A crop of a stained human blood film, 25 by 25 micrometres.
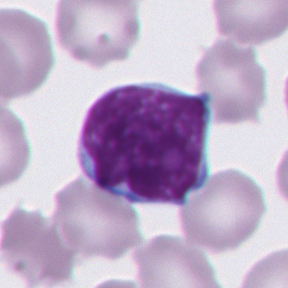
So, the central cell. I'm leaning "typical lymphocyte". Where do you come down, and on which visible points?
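Look first at the cytoplasm: there are no granules in it at all.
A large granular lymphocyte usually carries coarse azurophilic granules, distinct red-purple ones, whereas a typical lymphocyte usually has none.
That absence speaks for typical lymphocyte and against large granular lymphocyte, so yes, typical lymphocyte fits this cell. The remaining features are simply there to be seen: the outline is roughly round but comes to a small pointed corner at the upper right, and the cytoplasm holds no vacuoles. The nucleus measures about 11 micrometres across. Red cells lie close around the cell but do not overlap it.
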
